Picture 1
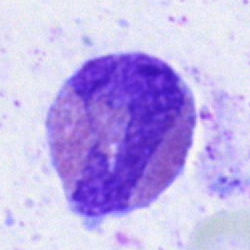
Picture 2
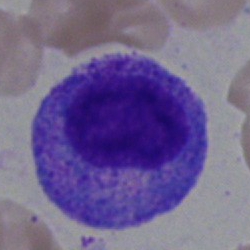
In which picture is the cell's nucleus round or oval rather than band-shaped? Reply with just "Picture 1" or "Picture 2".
Picture 2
